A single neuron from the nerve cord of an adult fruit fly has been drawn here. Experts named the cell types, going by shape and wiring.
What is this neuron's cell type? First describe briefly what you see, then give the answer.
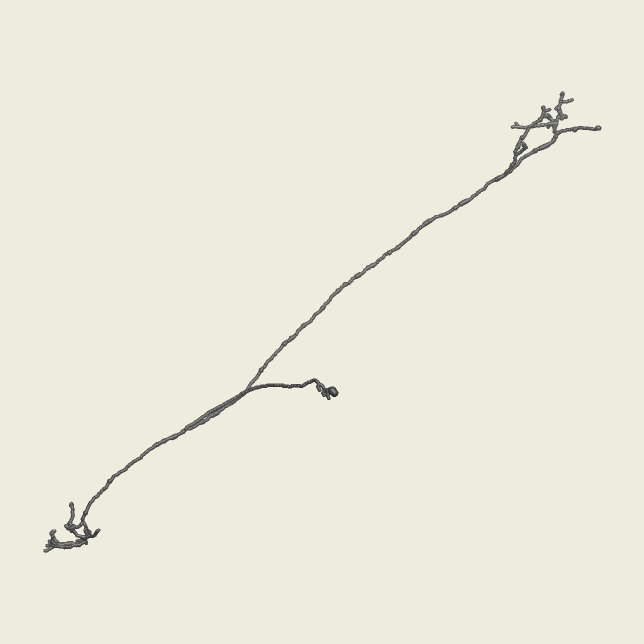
In this view it is about as wide as it is tall. This is a nerve-cord intrinsic neuron. It is of cell type GFC3.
